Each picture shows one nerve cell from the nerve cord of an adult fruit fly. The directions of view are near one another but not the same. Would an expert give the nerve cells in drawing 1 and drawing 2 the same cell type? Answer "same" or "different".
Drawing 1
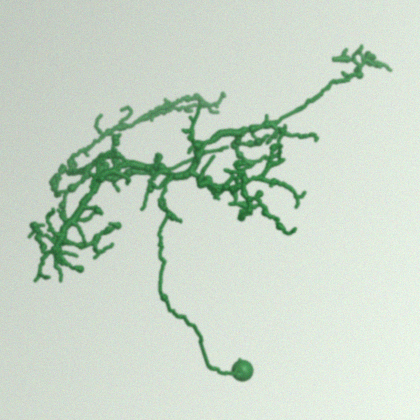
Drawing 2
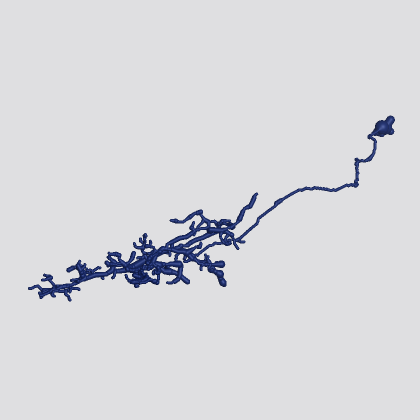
different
